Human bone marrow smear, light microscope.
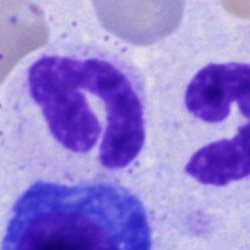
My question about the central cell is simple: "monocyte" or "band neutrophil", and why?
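This is a band neutrophil. First, colour: the cytoplasm is pale lilac rather than blue.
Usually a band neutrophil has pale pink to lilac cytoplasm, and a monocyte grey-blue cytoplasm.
Second, contents: the cytoplasm holds sparse, fine violet granules.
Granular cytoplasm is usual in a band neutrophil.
Also seen: the nucleus is a single unsegmented curved band, a horseshoe opening downward.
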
